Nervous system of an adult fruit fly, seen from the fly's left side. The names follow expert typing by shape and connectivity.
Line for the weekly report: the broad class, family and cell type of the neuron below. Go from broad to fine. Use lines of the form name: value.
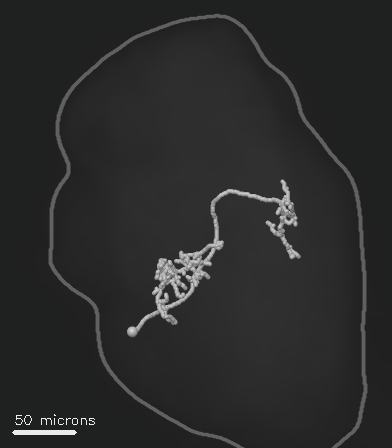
broad class: central-brain intrinsic neuron
family: hemilineage VESa1
cell type: CB1418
